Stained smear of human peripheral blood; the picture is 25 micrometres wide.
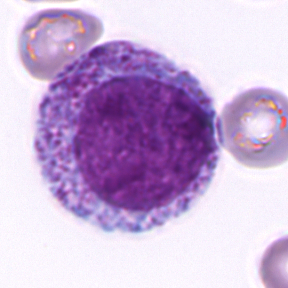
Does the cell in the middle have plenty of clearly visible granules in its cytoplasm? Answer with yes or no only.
Yes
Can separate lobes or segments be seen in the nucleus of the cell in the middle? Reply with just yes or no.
No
